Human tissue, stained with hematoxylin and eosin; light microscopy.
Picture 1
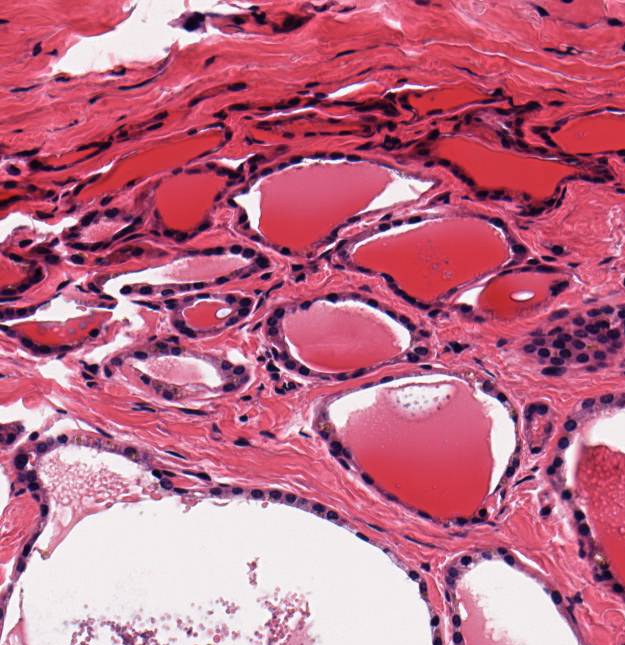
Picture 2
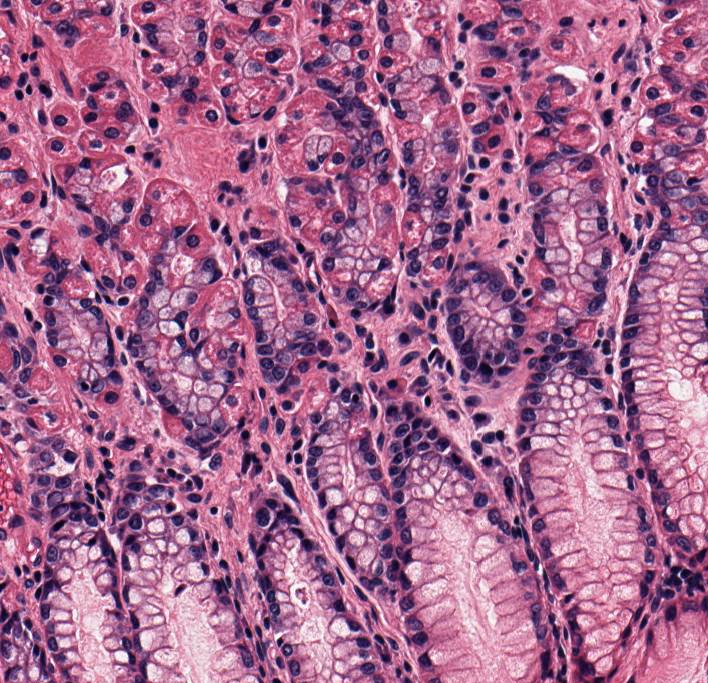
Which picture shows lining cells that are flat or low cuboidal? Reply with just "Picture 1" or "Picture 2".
Picture 1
